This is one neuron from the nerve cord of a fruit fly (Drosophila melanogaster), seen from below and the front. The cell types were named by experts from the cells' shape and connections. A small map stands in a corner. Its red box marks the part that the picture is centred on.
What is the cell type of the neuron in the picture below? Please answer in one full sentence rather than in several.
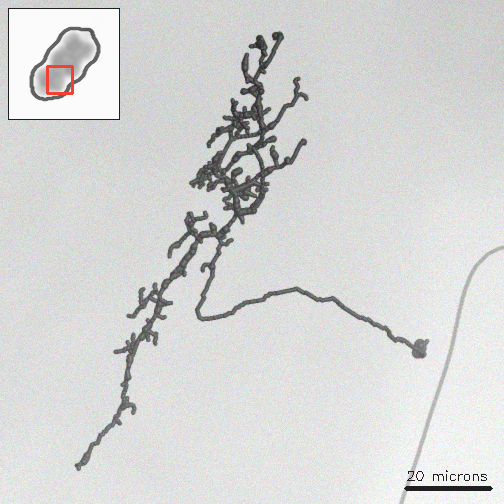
It is to cell type IN09A039 that the neuron belongs.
